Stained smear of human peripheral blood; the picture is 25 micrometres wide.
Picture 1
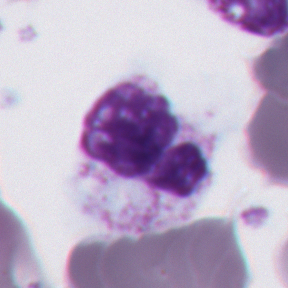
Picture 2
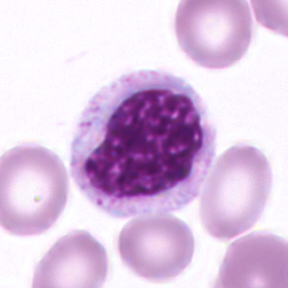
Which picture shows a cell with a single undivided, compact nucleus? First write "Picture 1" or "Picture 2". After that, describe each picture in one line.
Picture 2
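What picture 1 shows: The nucleus is split into two lobes.
What picture 2 shows: The nucleus is oval with a shallow notch on its left side.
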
